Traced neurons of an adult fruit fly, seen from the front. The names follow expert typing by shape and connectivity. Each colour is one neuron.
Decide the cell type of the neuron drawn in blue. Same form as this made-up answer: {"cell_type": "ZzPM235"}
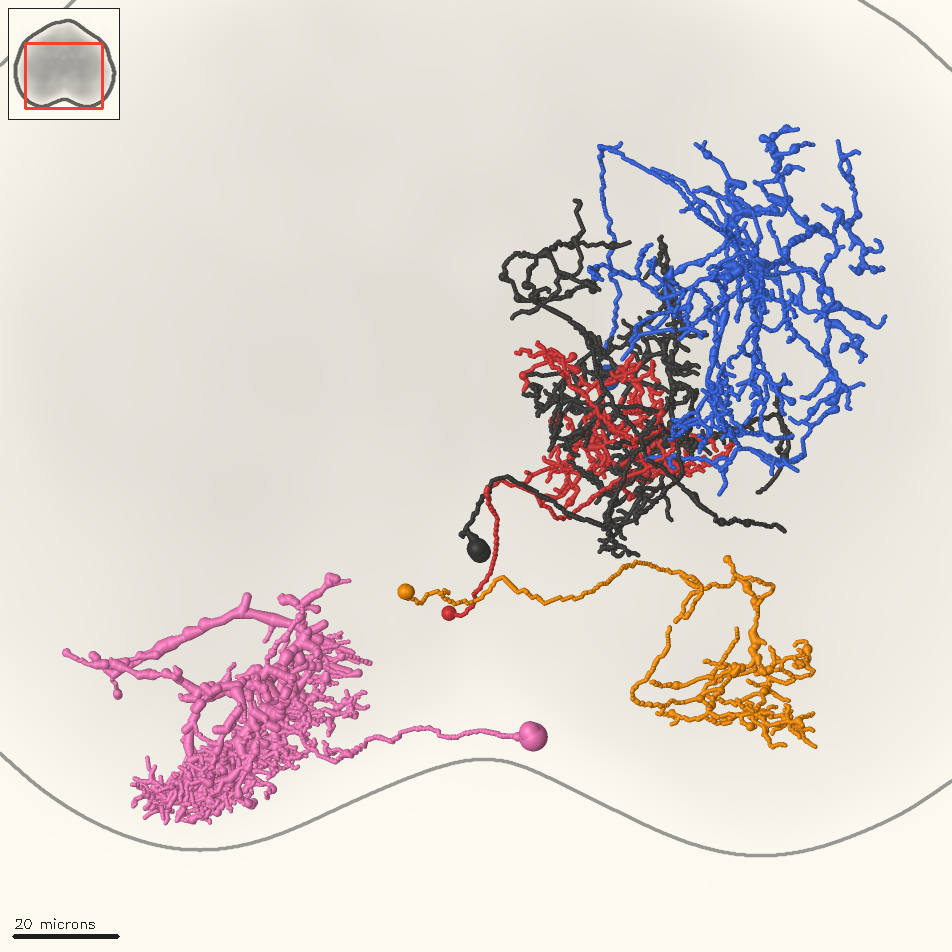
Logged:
{"cell_type": "IN21A036"}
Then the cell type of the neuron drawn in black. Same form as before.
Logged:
{"cell_type": "IN14A036"}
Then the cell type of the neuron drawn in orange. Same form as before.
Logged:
{"cell_type": "IN14A115"}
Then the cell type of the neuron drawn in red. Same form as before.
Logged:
{"cell_type": "IN14A109"}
